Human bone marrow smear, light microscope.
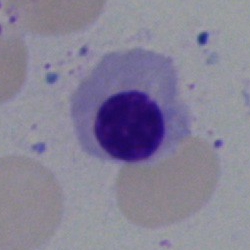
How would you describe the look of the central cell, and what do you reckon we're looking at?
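See how the chromatin is dark purple and coarsely clumped? There's no nucleolus to be seen, and the cytoplasm has no vacuoles. The outline isn't a smooth circle either; it's irregular, with blunt bulges. That's an erythroblast.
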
